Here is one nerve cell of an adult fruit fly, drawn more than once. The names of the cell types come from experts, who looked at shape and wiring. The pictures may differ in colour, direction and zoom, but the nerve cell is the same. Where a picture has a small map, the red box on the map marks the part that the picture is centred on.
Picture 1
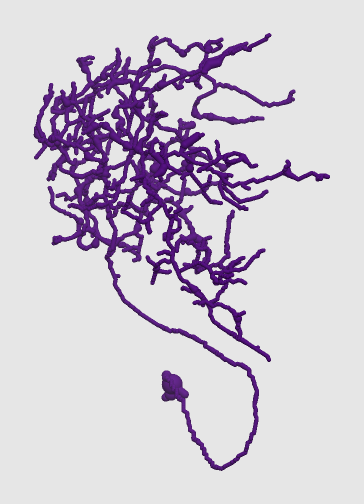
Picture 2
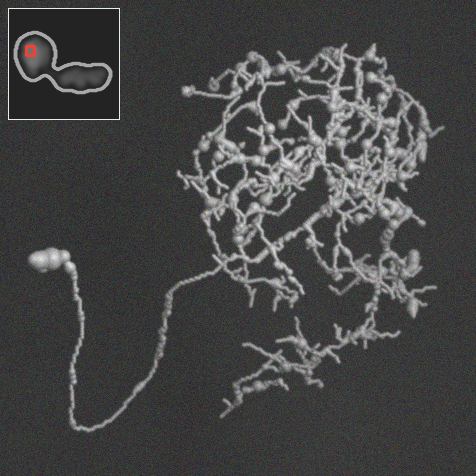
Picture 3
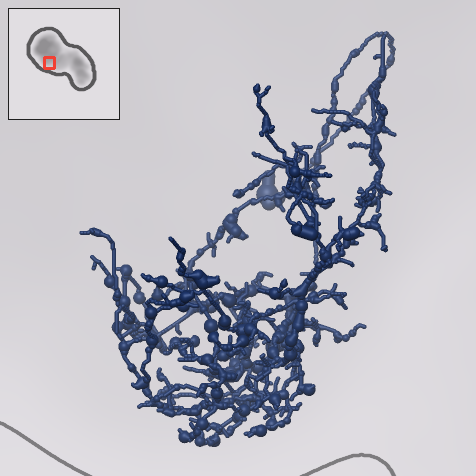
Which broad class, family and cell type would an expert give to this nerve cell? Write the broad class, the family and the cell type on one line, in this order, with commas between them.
central-brain intrinsic neuron, hemilineage LHl4_dorsal, CB2107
